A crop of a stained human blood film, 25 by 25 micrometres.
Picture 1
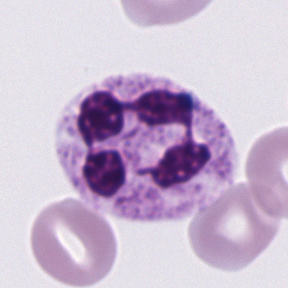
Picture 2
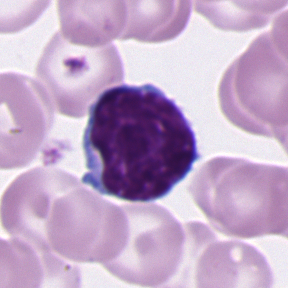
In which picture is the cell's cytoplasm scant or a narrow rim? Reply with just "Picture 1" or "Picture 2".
Picture 2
